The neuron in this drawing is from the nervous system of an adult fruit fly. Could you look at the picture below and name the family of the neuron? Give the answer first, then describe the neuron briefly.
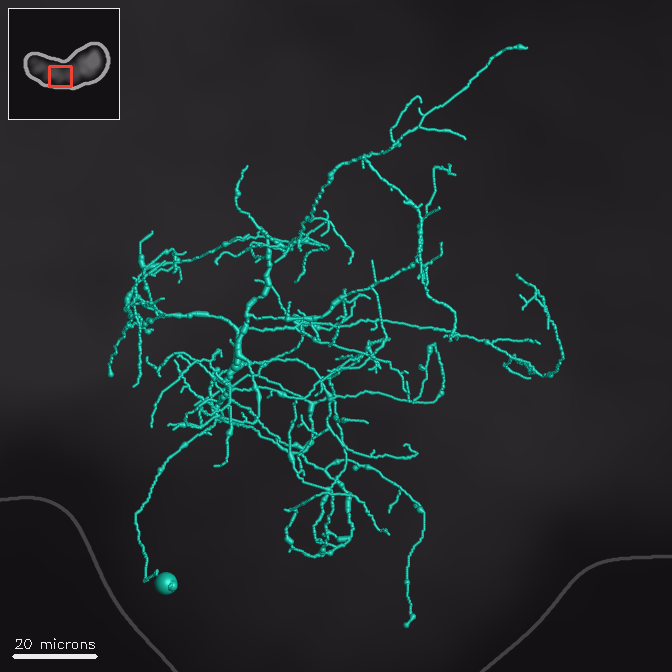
The family is hemilineage 04B. This is a nerve-cord intrinsic neuron. The cell body is at the lower left of the picture. From top to bottom in the picture it spans about 140 microns. The picture shows dozens of branch ends.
